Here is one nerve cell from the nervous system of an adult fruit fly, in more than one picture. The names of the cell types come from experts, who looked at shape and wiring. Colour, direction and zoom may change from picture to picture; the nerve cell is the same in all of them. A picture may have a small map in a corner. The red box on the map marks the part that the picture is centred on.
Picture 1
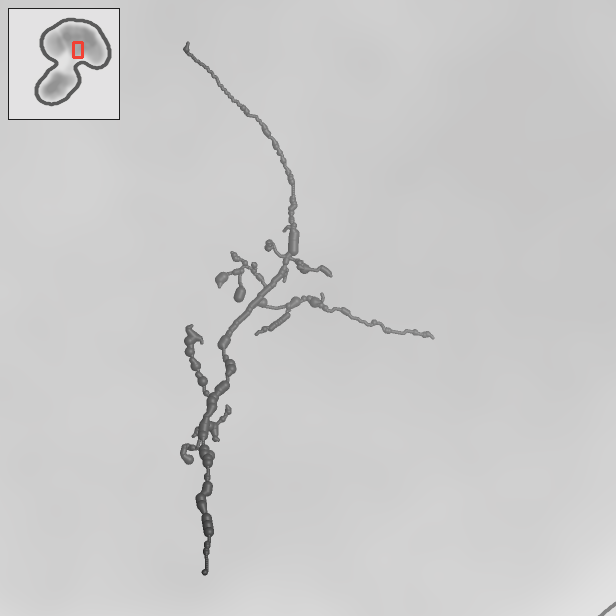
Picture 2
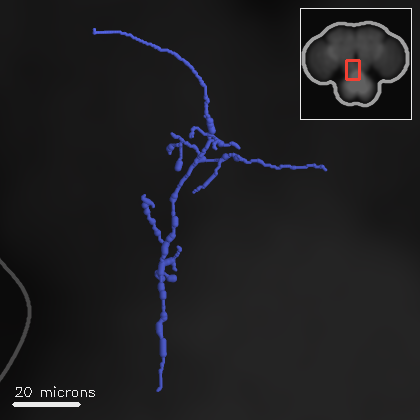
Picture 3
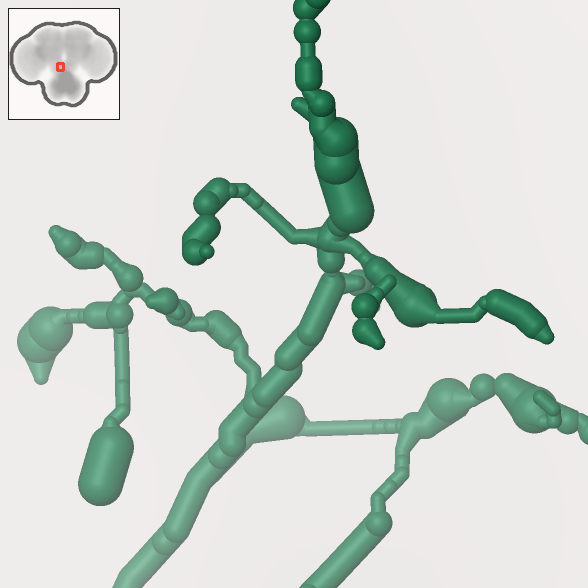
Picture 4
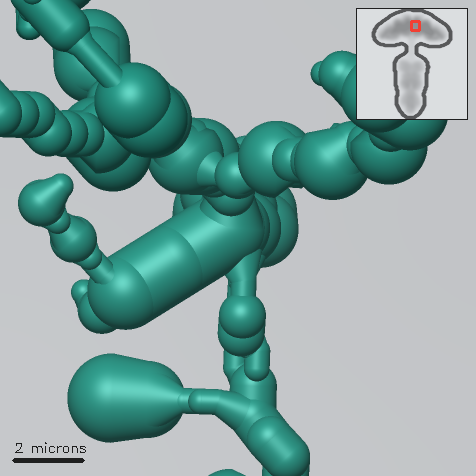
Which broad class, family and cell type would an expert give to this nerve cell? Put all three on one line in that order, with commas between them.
sensory neuron entering the brain, class gustatory, LB3c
